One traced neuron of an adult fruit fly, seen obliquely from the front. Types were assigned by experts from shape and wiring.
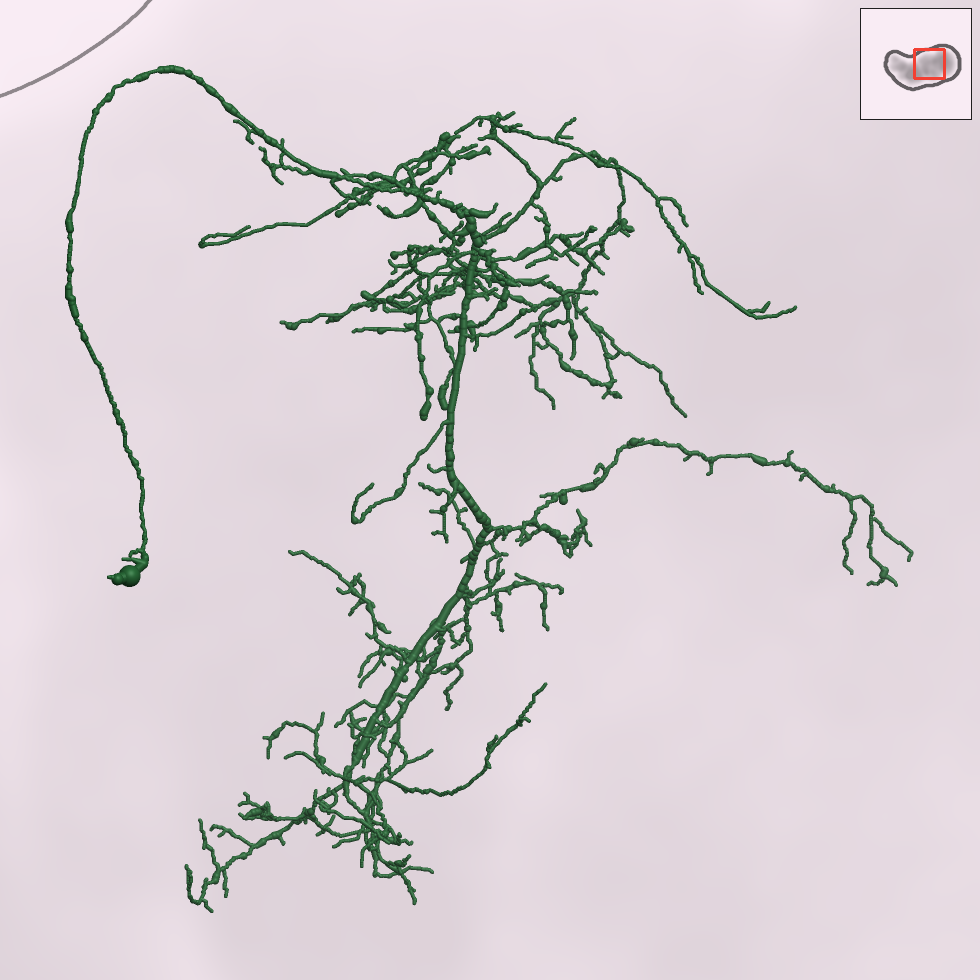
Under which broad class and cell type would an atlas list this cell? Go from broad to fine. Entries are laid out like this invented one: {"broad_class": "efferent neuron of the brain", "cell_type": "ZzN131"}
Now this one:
{"broad_class": "central-brain intrinsic neuron", "cell_type": "CL007"}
